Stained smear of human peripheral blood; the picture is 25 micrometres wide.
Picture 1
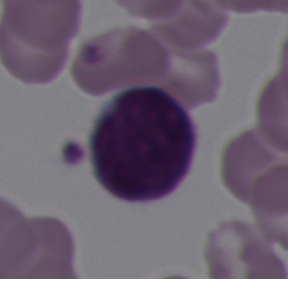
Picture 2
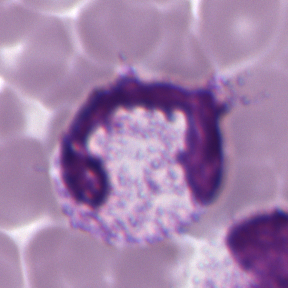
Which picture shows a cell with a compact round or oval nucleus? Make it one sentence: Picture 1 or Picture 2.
The cell in Picture 1 has a round or oval nucleus that is compact.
